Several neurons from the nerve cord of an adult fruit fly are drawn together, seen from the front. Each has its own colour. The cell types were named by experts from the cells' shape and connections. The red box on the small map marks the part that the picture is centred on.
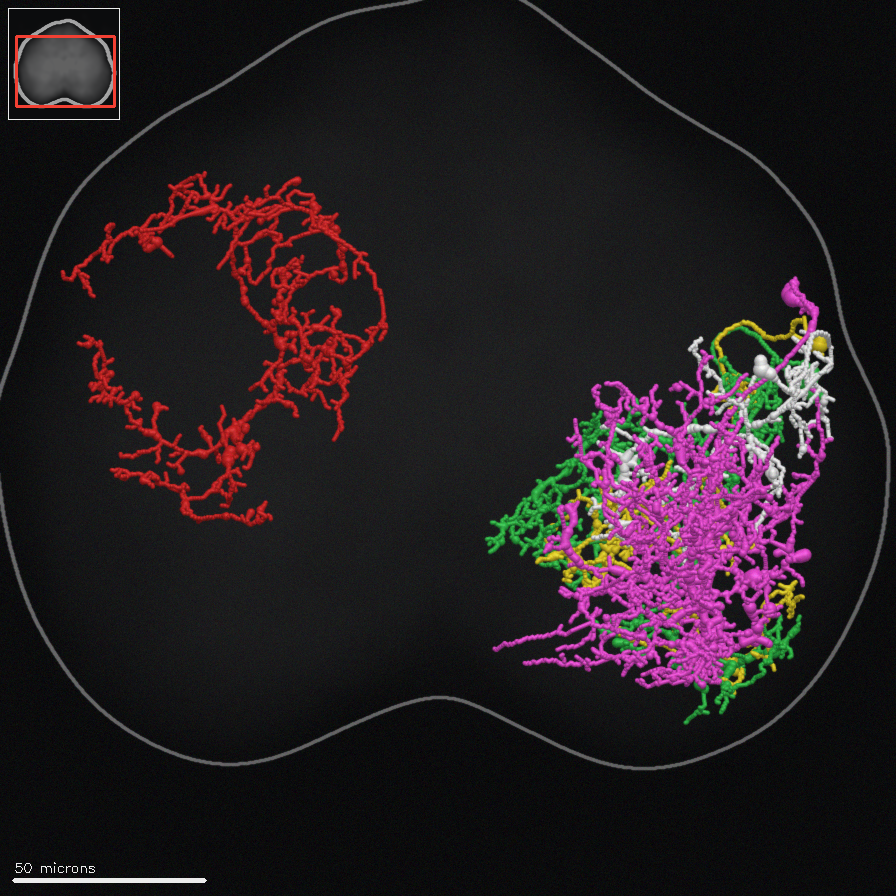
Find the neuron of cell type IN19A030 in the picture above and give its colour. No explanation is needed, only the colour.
magenta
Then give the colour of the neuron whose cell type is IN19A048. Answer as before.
green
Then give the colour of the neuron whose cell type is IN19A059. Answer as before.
yellow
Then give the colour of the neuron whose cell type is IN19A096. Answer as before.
white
